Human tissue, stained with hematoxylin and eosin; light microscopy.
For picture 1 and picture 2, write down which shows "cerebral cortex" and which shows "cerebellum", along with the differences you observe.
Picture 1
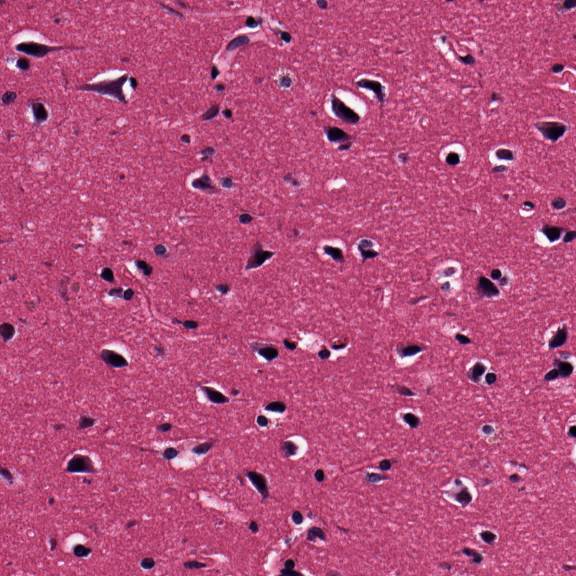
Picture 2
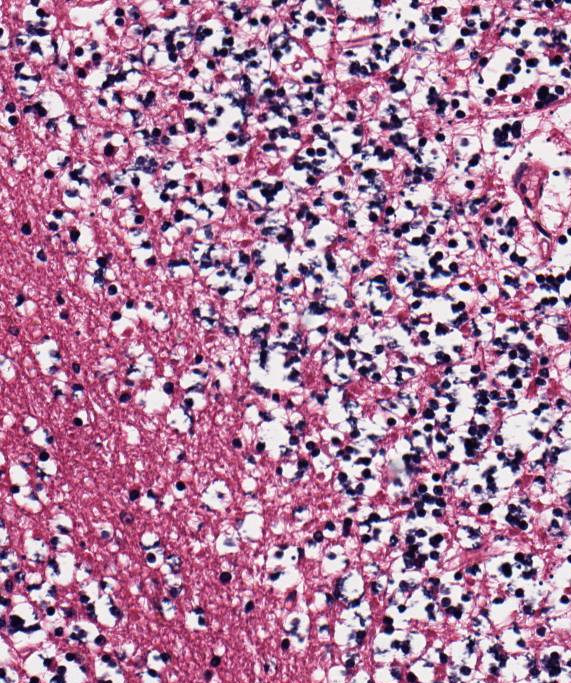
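Of the two, picture 2 is cerebellum, while picture 1 is cerebral cortex. Picture 1 is a uniform pink, finely fibrillary neuropil with cells scattered evenly through it. Its many neuronal cell bodies are angular or triangular in outline, and small, round, dark glial nuclei lie singly between them throughout. Picture 2 contains a dense region built of small, round, darkly staining nuclei of fairly uniform size, with little or no stained cytoplasm visible around them. In the lower left, the background is a fine pink fibrillary meshwork with only scattered nuclei. No epithelium or glands are present in either field; picture 1 also lacks fat cells, and picture 2 lacks tubules.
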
